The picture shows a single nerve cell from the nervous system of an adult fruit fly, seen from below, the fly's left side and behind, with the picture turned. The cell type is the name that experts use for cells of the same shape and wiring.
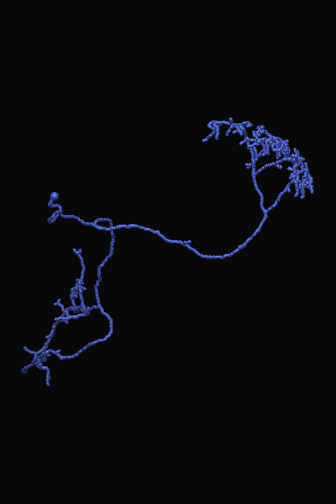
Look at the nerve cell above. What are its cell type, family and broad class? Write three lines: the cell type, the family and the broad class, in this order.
LoVP10
hemilineage VLPp&l1_lateral
visual projection neuron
